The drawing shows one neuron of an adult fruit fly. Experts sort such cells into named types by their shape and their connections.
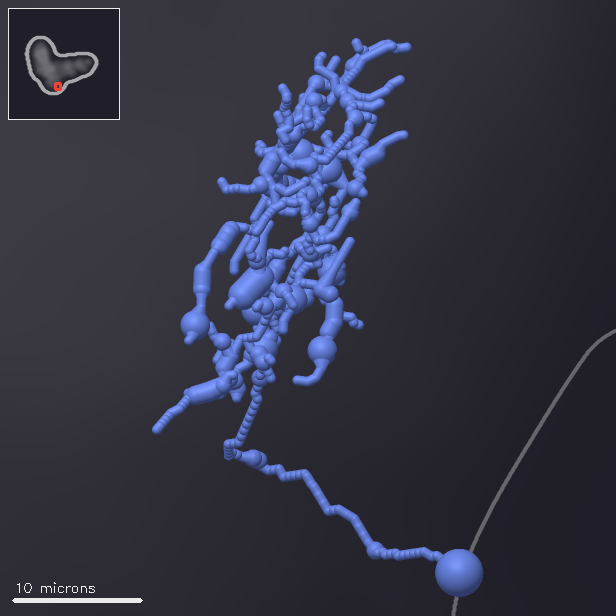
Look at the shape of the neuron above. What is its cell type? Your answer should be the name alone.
Mi16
